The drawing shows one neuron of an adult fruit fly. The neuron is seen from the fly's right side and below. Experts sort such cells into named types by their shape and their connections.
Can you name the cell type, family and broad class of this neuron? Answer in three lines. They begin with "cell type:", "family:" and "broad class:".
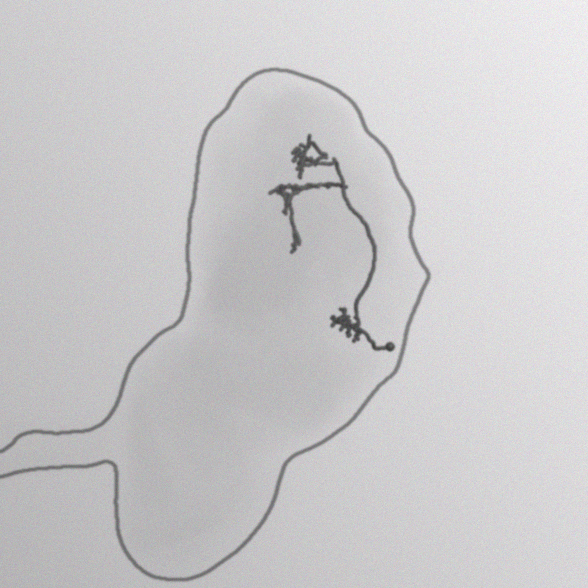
cell type: FLA005m
family: hemilineage FLAa3
broad class: central-brain intrinsic neuron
